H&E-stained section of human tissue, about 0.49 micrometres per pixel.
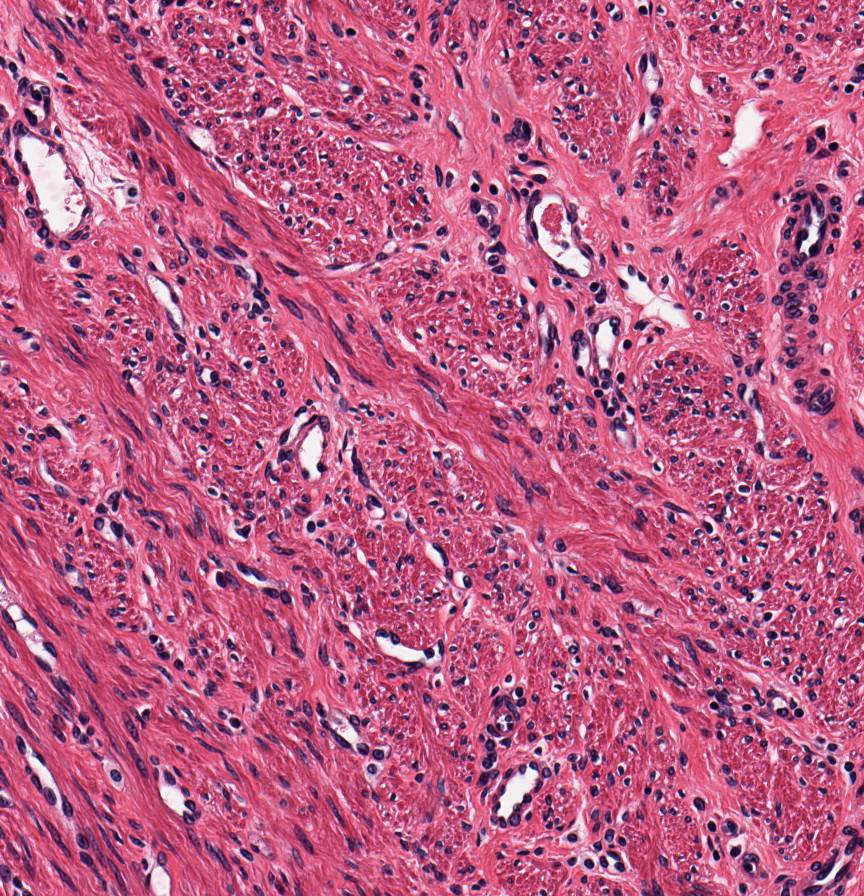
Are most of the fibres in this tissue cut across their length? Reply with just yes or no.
Yes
